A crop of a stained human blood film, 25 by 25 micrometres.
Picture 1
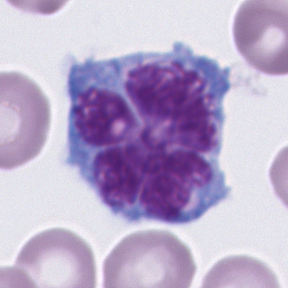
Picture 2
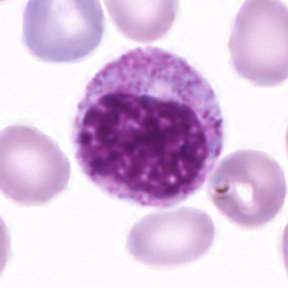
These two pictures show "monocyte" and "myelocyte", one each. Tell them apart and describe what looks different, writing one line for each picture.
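In picture 1 we see a monocyte: No granules are visible in the cytoplasm.
In picture 2 we see a myelocyte: Many small reddish-purple granules are scattered throughout the cytoplasm.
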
